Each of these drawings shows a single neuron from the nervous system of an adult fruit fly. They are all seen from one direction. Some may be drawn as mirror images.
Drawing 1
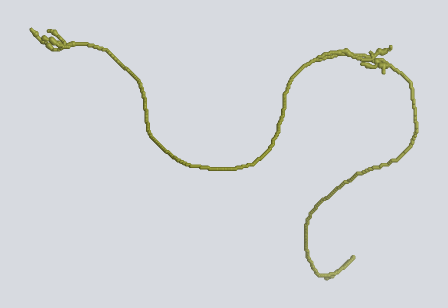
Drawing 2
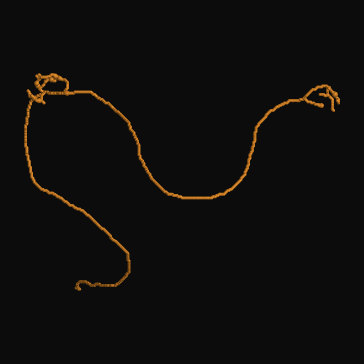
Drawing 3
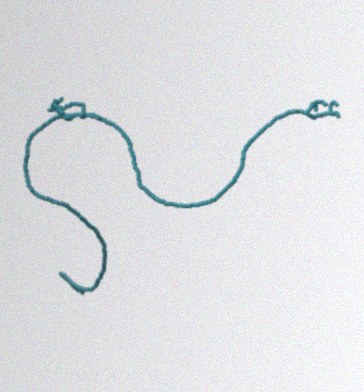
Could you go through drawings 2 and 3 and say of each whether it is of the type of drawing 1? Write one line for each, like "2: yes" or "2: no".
2: yes
3: yes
